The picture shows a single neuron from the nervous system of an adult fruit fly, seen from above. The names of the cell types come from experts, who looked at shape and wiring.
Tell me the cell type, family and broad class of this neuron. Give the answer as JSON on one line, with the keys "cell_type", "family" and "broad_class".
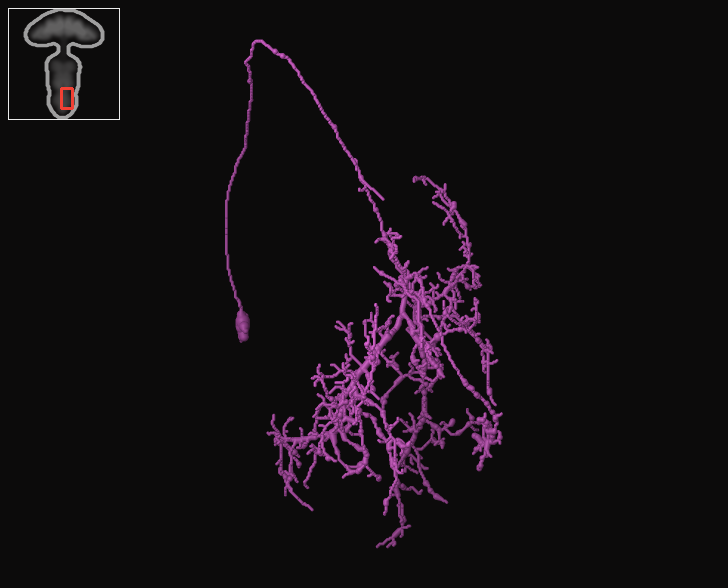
{"cell_type": "IN06B029", "family": "hemilineage 06B", "broad_class": "nerve-cord intrinsic neuron"}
